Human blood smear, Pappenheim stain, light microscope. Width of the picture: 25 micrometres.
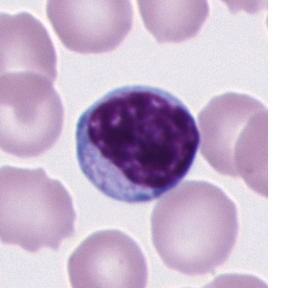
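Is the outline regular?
Yes, round and smooth.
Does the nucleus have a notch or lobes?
No; it is rounded.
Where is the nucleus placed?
Off-centre, toward the upper right, and the cytoplasm shows no vacuoles.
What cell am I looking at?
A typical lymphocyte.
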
